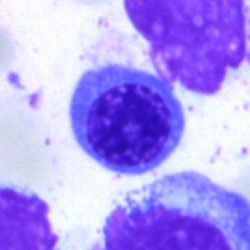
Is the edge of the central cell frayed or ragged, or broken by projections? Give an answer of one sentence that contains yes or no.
No, this cell's edge is smooth, without blebs, tags or ragged parts.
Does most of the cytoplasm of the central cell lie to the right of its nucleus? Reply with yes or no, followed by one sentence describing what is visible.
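No. The nucleus sits slightly off-centre toward the lower right of the cell.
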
